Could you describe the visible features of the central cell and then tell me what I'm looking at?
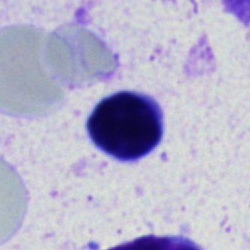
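Its outline is round and smooth. Very dense chromatin stains an almost uniform dark purple, and no nucleoli show in the nucleus. No distinct rim of cytoplasm can be made out around the dark nucleus. This is a lymphocyte.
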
